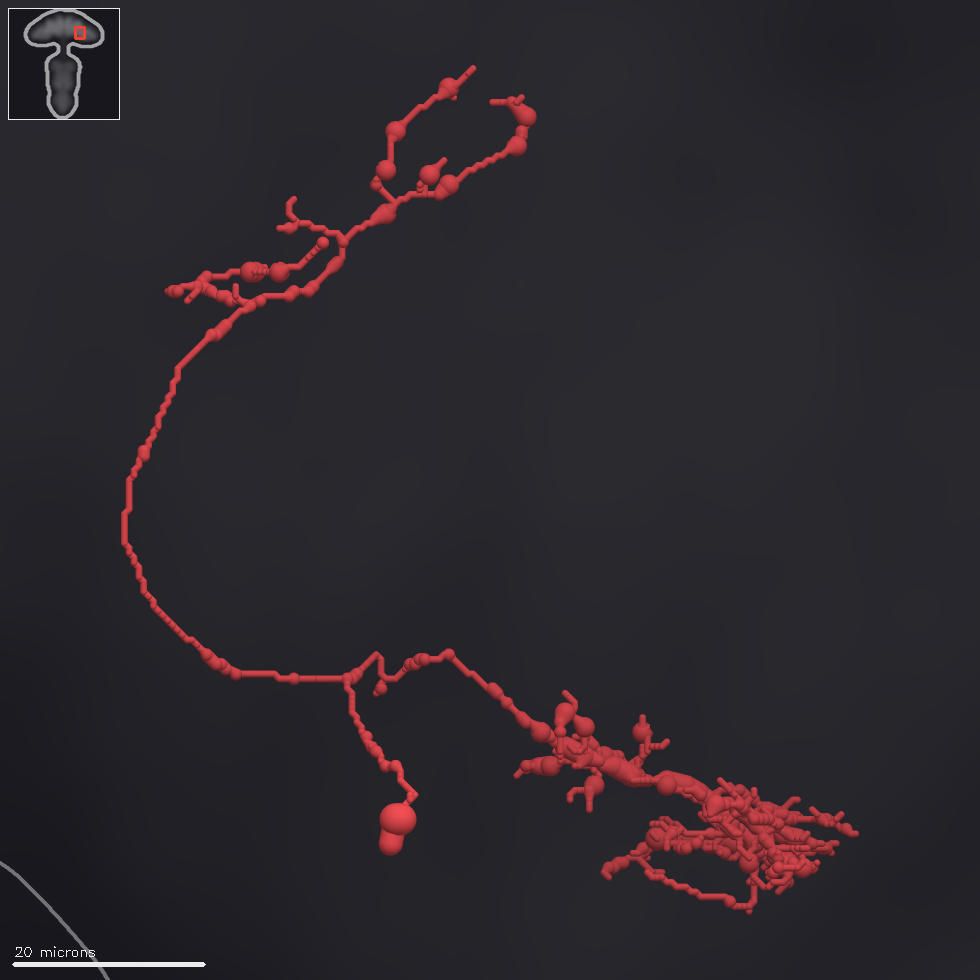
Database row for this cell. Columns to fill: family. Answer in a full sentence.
The family is hemilineage VPNp3.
